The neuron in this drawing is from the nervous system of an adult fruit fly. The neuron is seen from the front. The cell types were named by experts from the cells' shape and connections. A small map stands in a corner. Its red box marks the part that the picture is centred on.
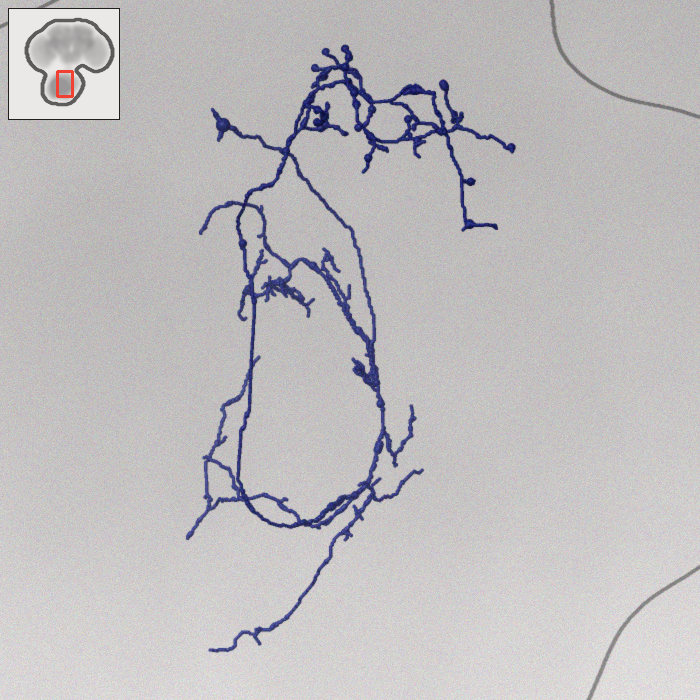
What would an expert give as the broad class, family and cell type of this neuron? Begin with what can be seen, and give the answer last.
Dozens of branch ends can be seen. As drawn here it is taller than it is wide. It is a nerve-cord intrinsic neuron. Its family is hemilineage 17A. It is of cell type IN17A104.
